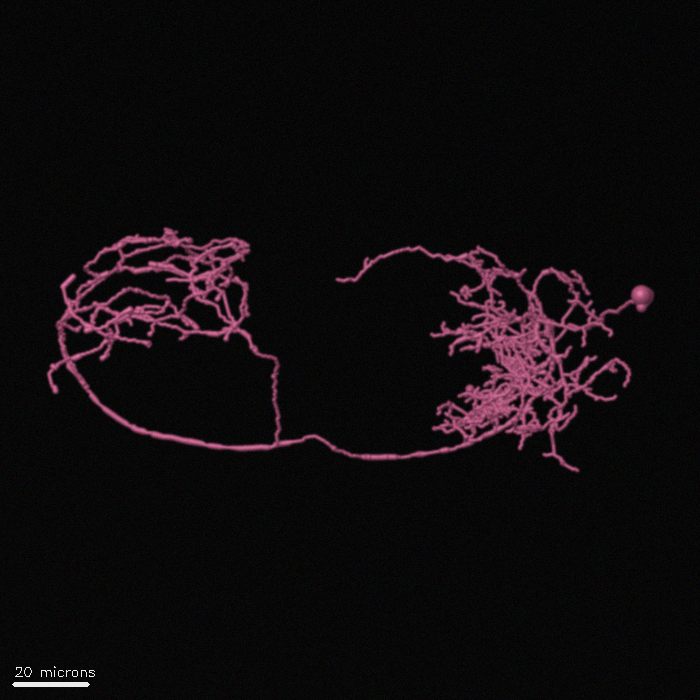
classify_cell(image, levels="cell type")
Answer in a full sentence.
The cell type is IN19B037.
